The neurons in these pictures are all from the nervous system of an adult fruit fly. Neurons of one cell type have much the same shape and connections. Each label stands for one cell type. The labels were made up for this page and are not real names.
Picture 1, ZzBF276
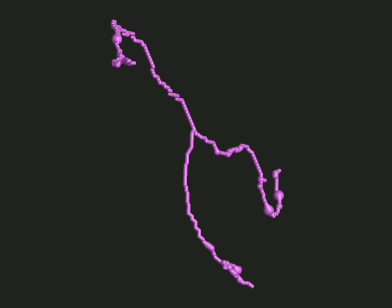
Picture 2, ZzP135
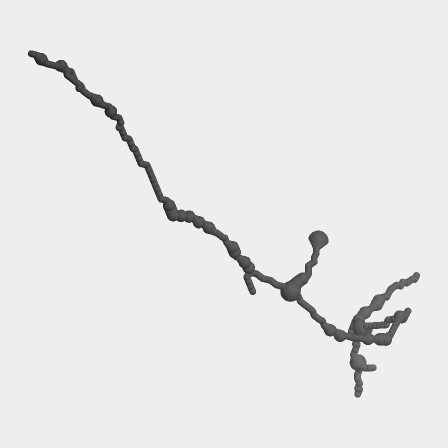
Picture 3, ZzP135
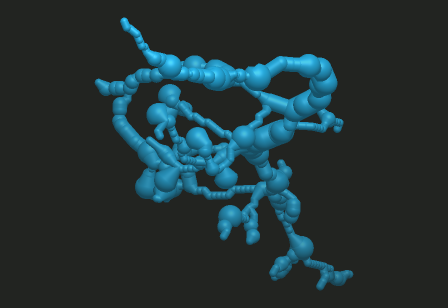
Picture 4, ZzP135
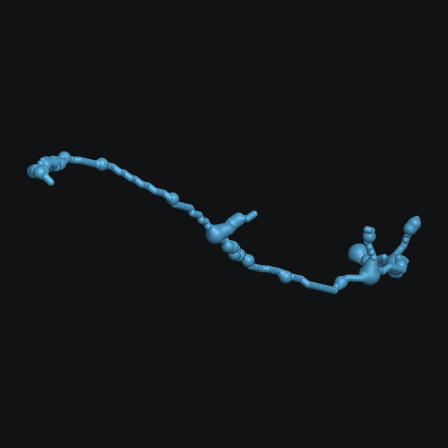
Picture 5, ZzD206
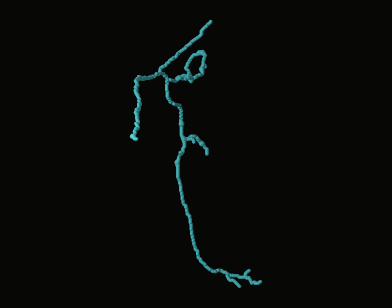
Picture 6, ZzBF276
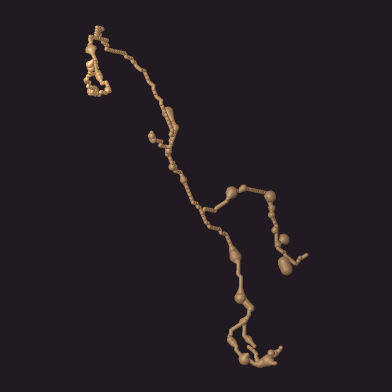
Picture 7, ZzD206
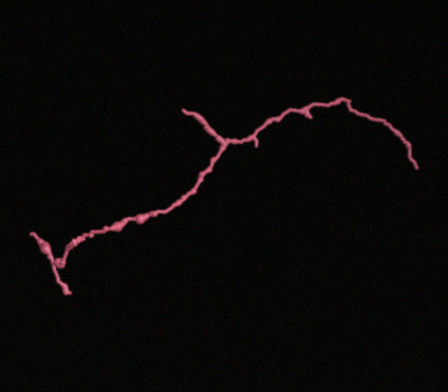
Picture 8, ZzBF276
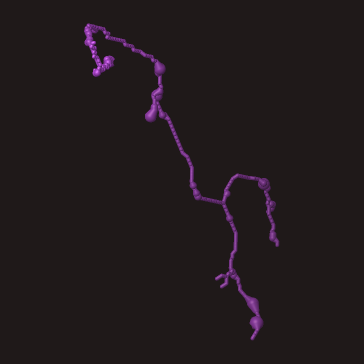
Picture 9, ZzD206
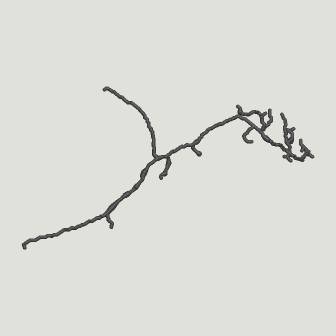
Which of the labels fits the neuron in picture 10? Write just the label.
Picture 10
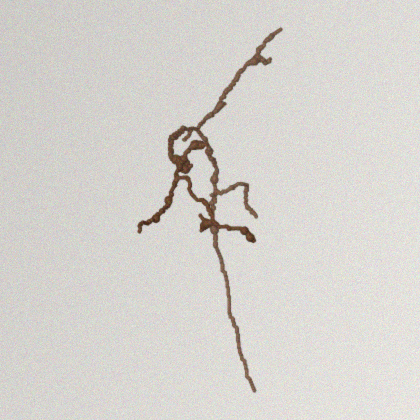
ZzD206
